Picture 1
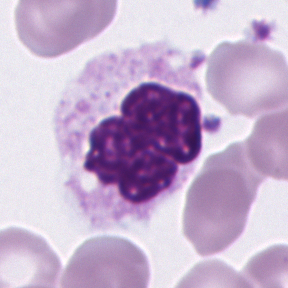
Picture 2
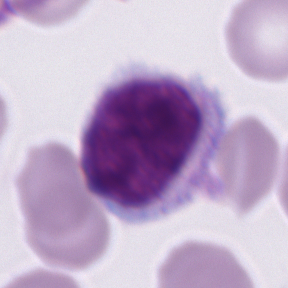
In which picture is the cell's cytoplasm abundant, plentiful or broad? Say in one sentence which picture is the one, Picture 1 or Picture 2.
What picture 1 shows is a cell with abundant cytoplasm.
